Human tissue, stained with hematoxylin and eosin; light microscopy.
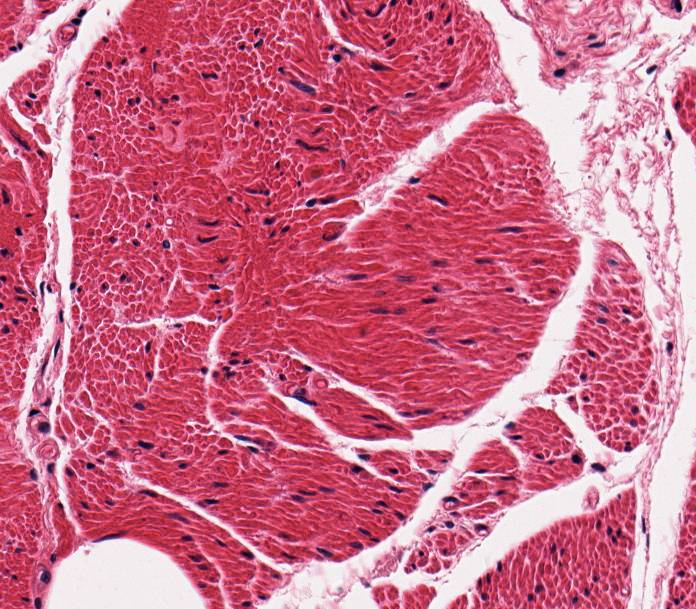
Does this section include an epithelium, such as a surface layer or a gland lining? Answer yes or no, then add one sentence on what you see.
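No. No epithelium is present anywhere in the field.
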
